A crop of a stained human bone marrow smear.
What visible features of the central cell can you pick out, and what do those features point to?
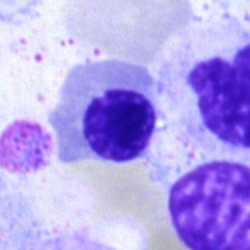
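Here the nucleus is pushed off-centre, towards the right side of the cell. Its chromatin is dark purple and dense, and if you search for nucleoli you will find none. Now trace the left side of the outline: it is irregular and angular. What you are looking at is an erythroblast.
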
